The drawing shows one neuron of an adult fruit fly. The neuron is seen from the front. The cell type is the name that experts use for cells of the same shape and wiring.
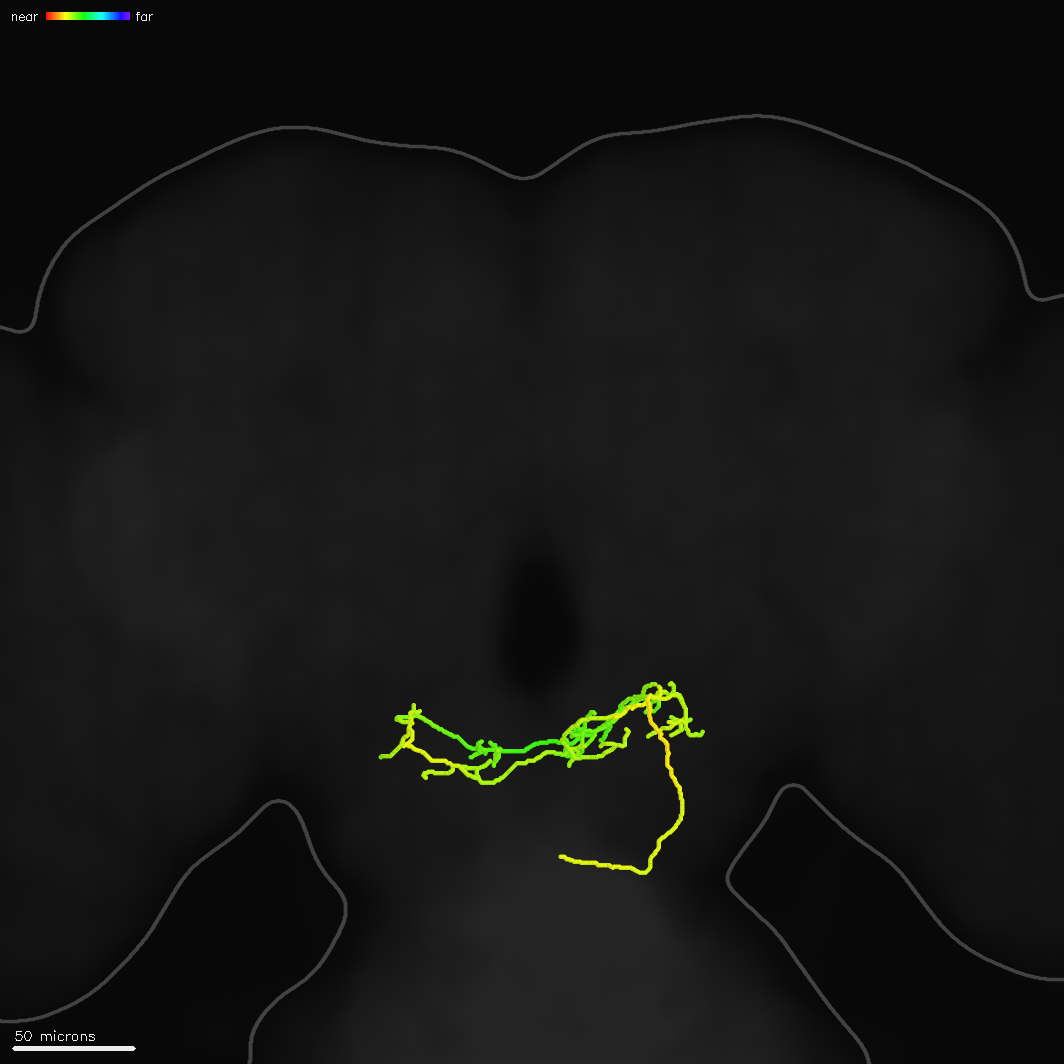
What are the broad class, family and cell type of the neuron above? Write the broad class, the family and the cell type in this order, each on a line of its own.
sensory neuron entering the brain
class gustatory
PhG10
